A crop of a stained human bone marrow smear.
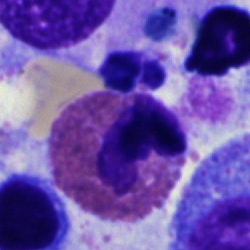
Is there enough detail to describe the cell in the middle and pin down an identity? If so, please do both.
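Starting with the nucleus, it is deeply indented, ranging from a kidney to a horseshoe shape, and it lies off-centre toward the upper right. Its chromatin is dense and dark purple. Next, the cytoplasm is abundant and pinkish-lilac. Last, the cell is an eosinophil.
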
